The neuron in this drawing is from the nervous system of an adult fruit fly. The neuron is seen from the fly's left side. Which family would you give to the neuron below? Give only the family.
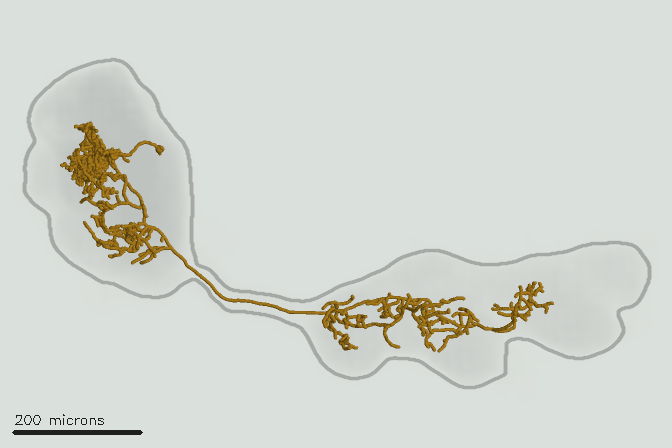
DNp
